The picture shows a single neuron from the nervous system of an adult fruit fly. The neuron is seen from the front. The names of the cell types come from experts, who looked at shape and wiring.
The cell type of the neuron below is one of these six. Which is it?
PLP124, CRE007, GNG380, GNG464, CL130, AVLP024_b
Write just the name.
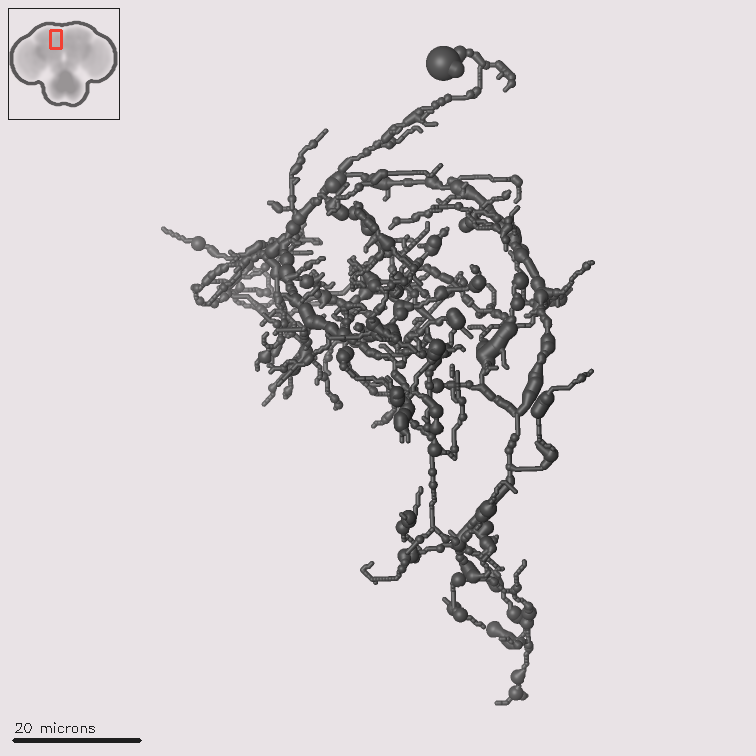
CRE007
